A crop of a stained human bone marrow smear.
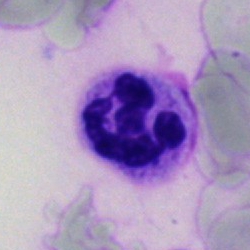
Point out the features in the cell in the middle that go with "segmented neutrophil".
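The segmented neutrophil here has a roughly round outline with a smooth border. Its chromatin is dark purple and densely clumped, and no nucleoli are visible in the nucleus. A moderate rim of pale pinkish-lilac cytoplasm surrounds the nucleus.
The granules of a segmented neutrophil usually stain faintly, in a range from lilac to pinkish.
The colour of the cytoplasm in this cell falls within that range, so it goes with the name.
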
